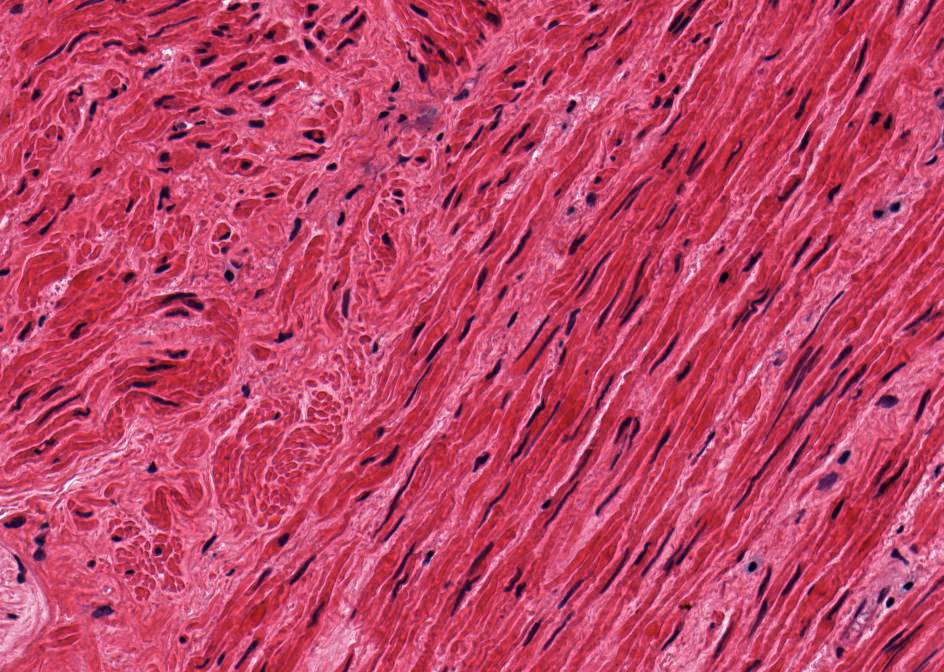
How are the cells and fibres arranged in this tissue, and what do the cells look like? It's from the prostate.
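Right two-thirds: muscle fibres parallel, running lower left to upper right. Left third: fibre bundles interlacing in varied directions. Nuclei dark, elongated, spindle-shaped, lying along the fibre length. Cytoplasm deep eosinophilic red.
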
